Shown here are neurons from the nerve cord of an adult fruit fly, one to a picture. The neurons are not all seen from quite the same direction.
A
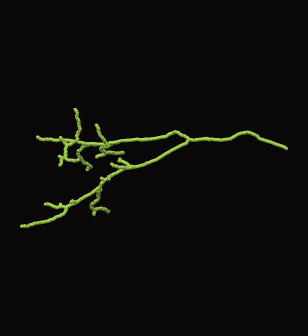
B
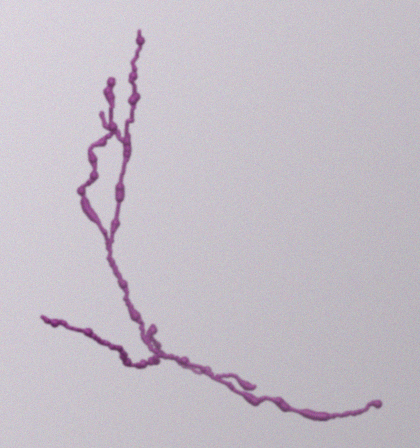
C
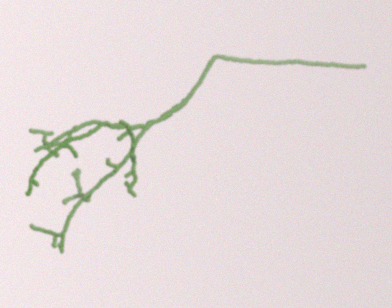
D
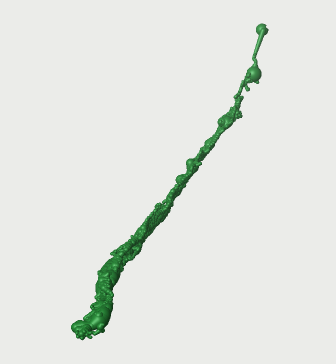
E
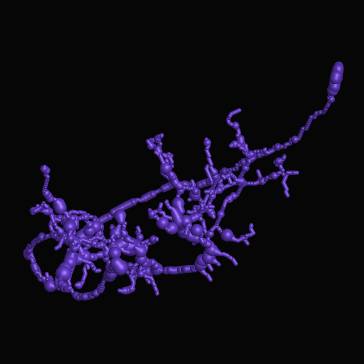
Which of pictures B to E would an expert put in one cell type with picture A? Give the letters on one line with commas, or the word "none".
C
